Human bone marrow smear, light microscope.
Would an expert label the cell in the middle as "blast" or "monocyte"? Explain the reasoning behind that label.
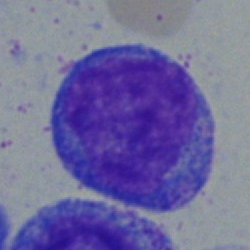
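Blast, not monocyte. Nucleus fills most of the cell; only a rim of cytoplasm remains, thinnest along the top.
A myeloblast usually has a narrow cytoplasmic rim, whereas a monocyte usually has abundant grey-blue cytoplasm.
The scant rim here sets the cell apart from a monocyte. Cytoplasm deep blue. Chromatin finely stippled, no coarse dark clumps.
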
